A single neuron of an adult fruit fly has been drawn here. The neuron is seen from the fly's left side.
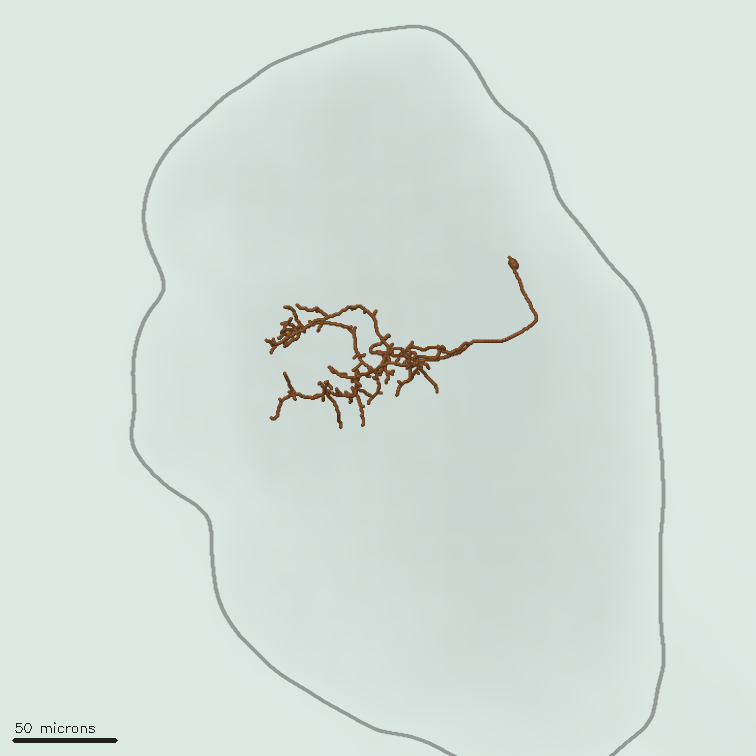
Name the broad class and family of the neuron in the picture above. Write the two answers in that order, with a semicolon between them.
central-brain intrinsic neuron; hemilineage VPNp&v1_posterior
